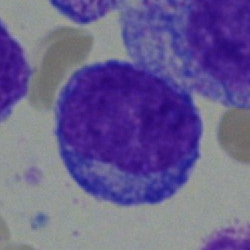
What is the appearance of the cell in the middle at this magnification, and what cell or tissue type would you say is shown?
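Outline: roughly round. Chromatin: finely stippled, fairly even, no coarse dark clumps. Cytoplasm: a crescent, widest along the lower edge; no distinct granules. Cell: blast.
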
